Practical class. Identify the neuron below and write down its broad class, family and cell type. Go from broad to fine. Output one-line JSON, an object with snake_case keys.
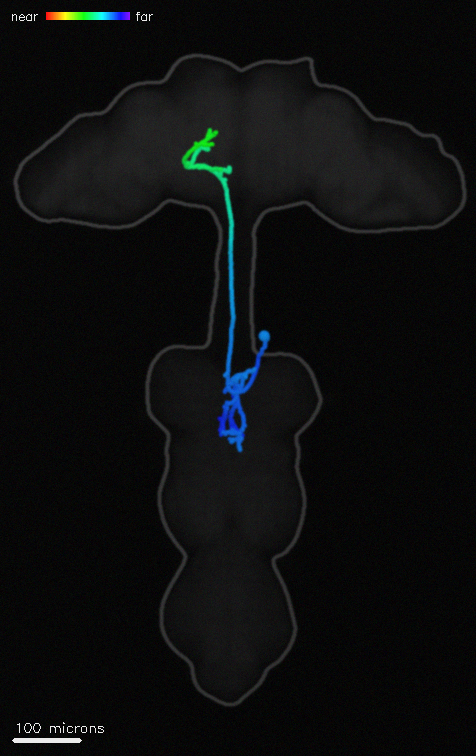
{"broad_class": "ascending neuron", "family": "hemilineage 08B", "cell_type": "AN08B109"}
